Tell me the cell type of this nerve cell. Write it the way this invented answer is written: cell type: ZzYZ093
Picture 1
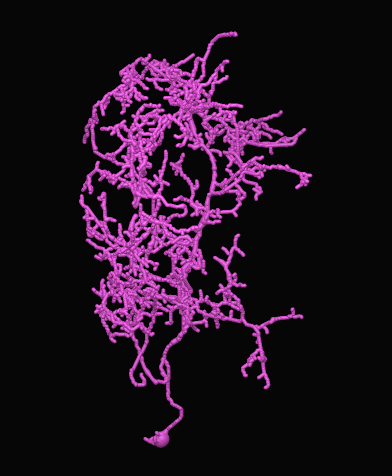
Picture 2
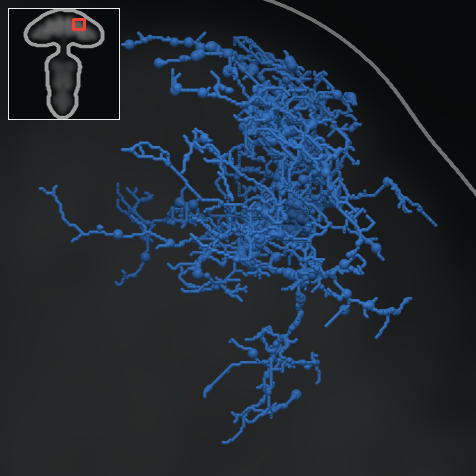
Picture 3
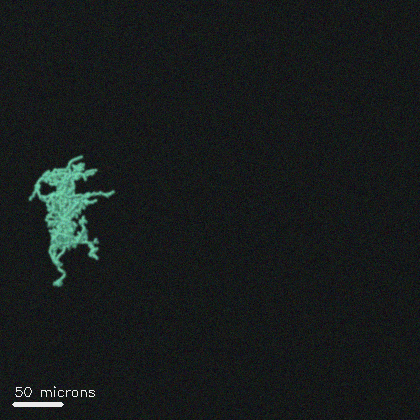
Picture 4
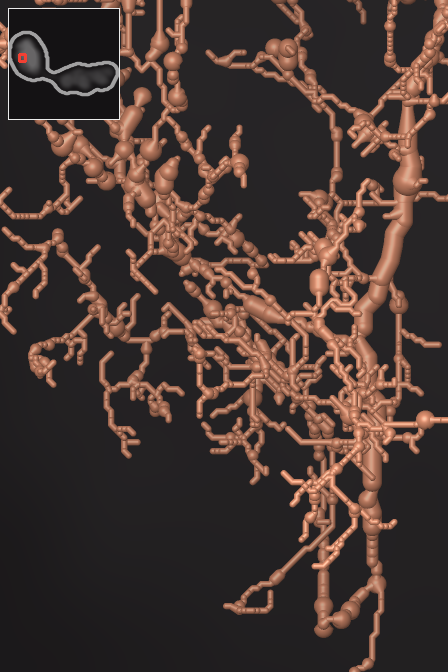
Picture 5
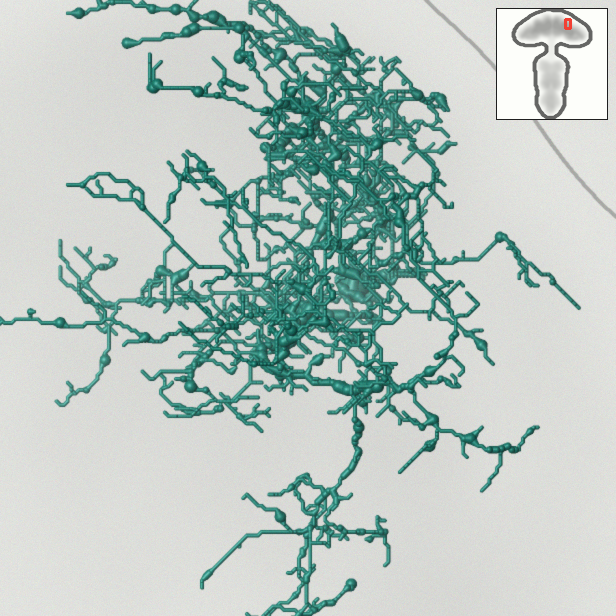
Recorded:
cell type: AVLP346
